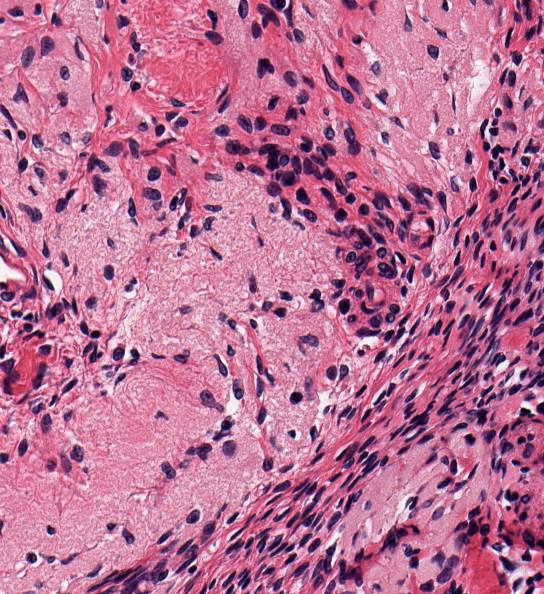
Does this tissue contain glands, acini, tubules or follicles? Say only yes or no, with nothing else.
No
